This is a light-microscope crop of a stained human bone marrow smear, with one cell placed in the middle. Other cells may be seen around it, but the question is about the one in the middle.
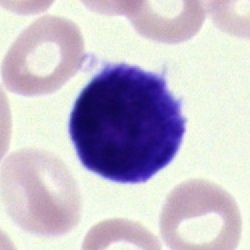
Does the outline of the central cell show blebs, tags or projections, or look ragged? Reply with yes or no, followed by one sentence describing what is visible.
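Yes. A few fine, short projections stick out from the upper edge of the cell.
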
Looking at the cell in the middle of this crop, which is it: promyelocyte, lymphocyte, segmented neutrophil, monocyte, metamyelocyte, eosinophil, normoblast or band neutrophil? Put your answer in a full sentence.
Looking at the middle of the crop, the cell there is a lymphocyte.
